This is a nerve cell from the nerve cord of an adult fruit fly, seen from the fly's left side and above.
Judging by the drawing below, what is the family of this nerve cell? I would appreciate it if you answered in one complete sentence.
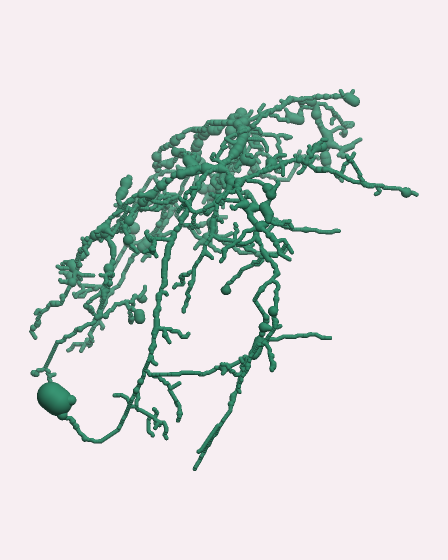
Under family hemilineage 08A sits this nerve cell.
